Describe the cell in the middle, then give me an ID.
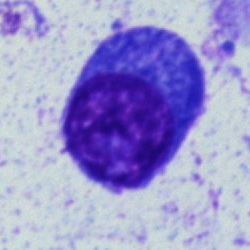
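Outline smooth, oval. Chromatin coarse and clumped, paler spaces between darker patches. Cytoplasm deep blue, mostly on the upper right side of the nucleus. Plasma cell.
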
